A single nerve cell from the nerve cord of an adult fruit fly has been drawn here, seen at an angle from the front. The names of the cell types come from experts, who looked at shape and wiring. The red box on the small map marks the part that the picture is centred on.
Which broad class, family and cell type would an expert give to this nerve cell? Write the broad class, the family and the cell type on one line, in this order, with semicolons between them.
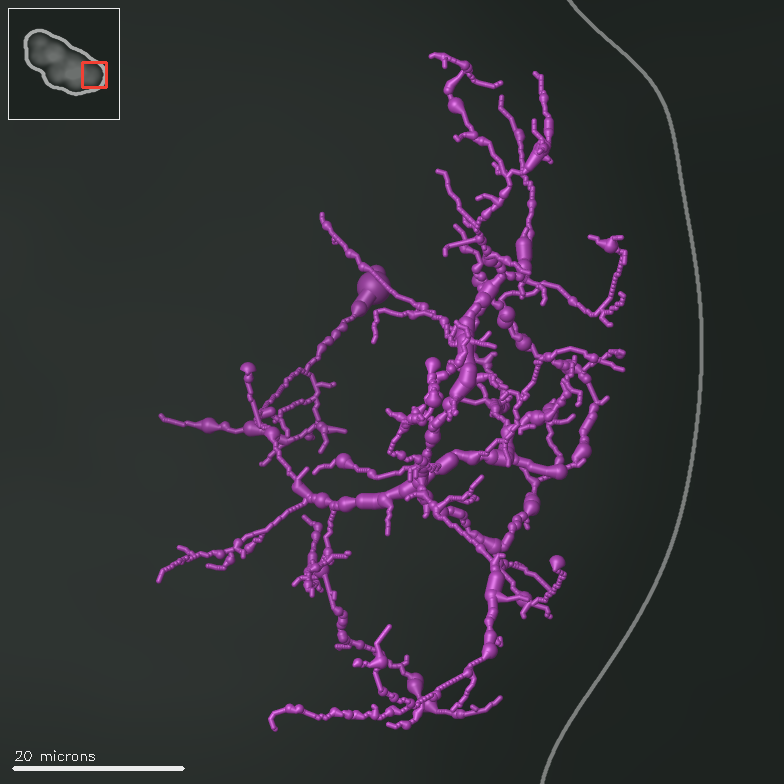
nerve-cord intrinsic neuron; hemilineage 20A.22A; IN20A.22A018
